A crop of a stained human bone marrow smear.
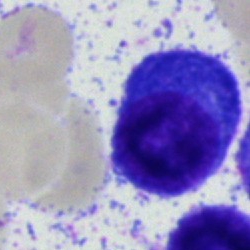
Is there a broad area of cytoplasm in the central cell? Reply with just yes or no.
No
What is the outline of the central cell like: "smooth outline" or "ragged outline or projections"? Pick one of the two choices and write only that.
Smooth outline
